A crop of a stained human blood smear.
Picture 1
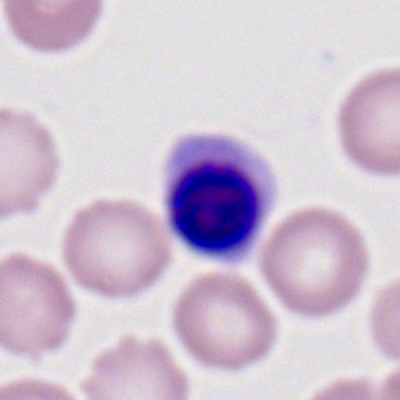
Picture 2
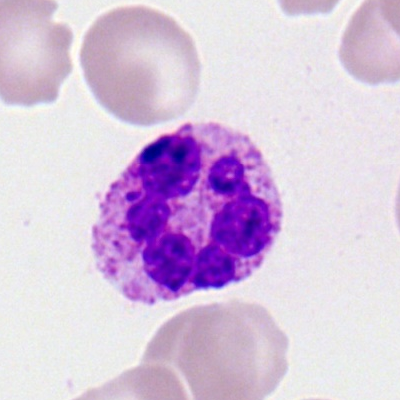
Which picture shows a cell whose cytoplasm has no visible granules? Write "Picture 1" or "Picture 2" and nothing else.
Picture 1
